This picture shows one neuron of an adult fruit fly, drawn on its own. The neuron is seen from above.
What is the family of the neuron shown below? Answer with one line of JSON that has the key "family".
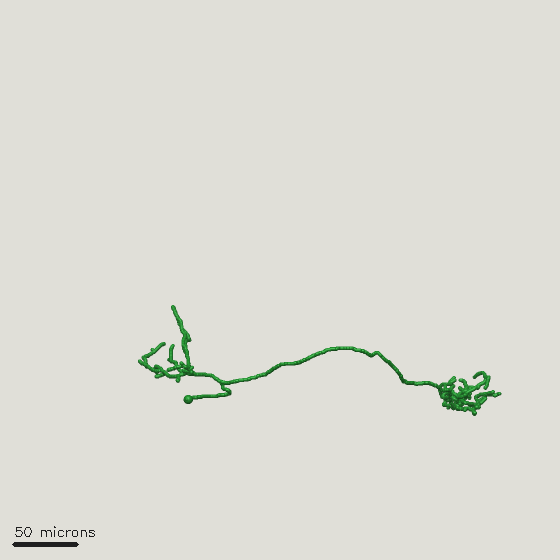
{"family": "hemilineage DM6_posterior"}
